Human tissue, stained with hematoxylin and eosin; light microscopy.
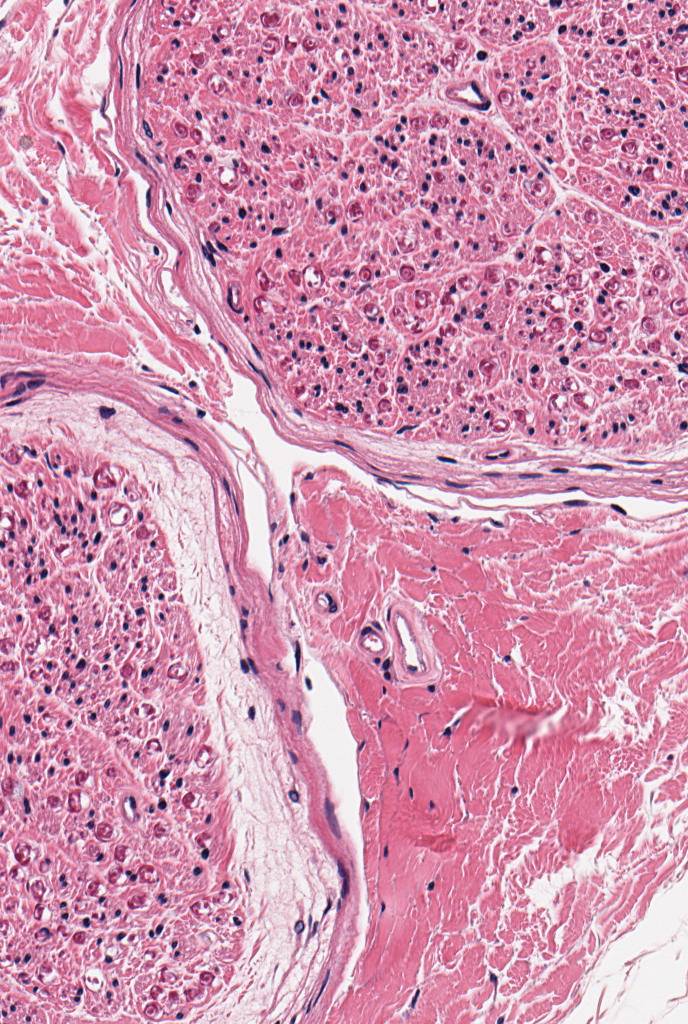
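Tibial nerve. Two nerve fascicles, cross-sectioned, upper right and lower left, separated by connective tissue. Each bounded by thin layered perineurium: flattened cells, elongated dark nuclei. Small dark oval nuclei scattered fairly evenly among fibres of both. Lower-left fascicle, right edge: pale, loosely textured band just inside perineurium.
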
